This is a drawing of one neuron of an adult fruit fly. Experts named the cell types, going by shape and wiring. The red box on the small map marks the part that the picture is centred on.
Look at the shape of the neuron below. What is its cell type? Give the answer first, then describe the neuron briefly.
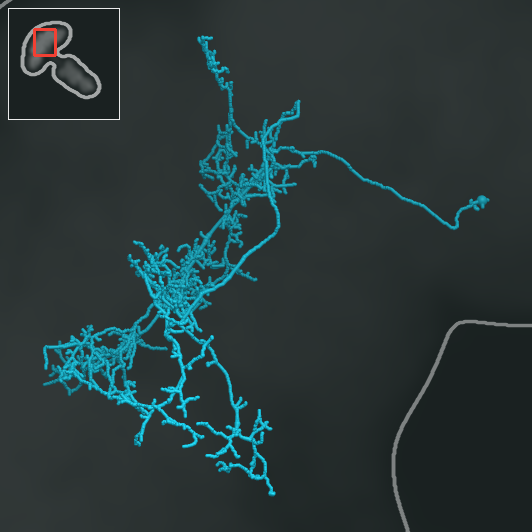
Its cell type is CL264. It is a central-brain intrinsic neuron. It is in the brain and does not reach the nerve cord. The cell body is on the right of the picture. Dozens of branch ends can be seen.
